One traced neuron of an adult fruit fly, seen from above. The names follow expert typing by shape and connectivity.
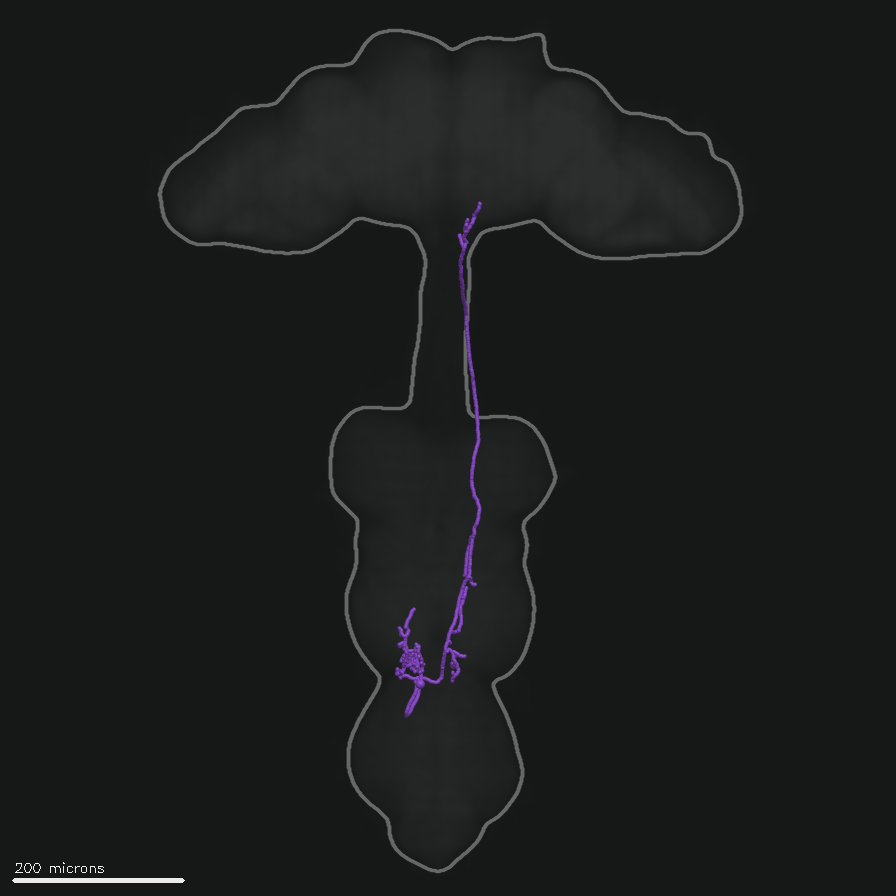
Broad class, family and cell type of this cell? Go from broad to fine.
ascending neuron; hemilineage 19B; AN19B102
